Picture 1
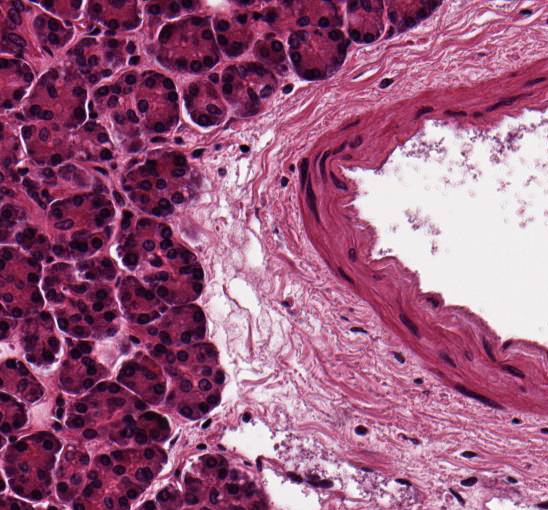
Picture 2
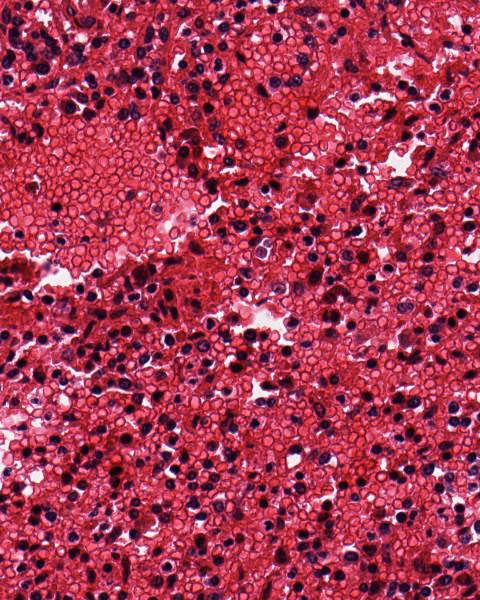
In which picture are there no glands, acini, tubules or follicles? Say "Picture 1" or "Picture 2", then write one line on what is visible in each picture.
Picture 2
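Picture 1: Closely packed glandular acini fill the left side of the field, and a large vessel lies at the right.
Picture 2: No epithelium, glands or fat cells are present anywhere in the field.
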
